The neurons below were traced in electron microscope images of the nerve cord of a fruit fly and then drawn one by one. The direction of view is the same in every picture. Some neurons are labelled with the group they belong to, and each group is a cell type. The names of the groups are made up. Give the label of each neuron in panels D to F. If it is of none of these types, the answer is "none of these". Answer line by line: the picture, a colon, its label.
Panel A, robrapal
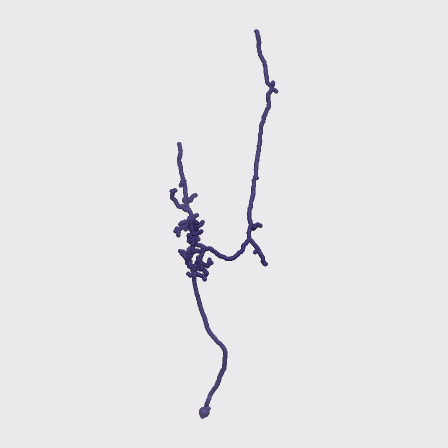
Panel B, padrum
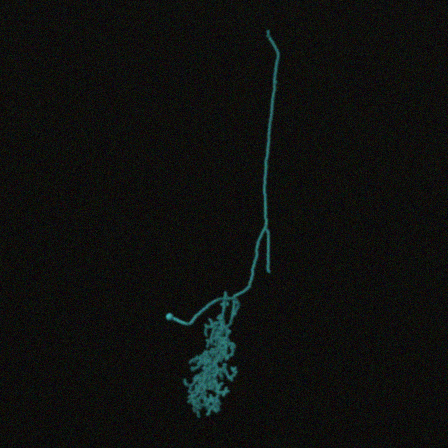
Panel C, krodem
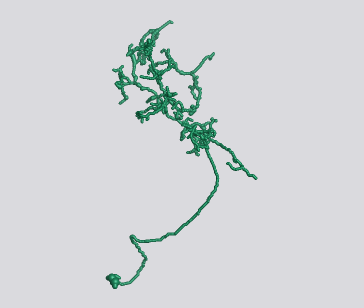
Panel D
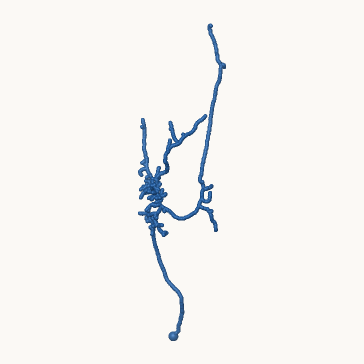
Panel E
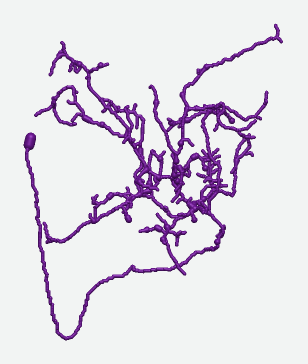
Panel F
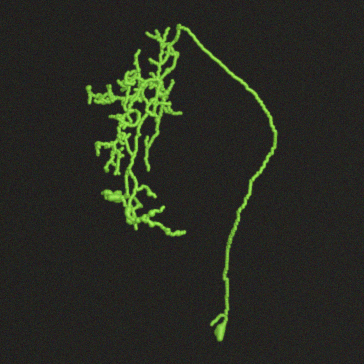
D: robrapal
E: none of these
F: krodem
